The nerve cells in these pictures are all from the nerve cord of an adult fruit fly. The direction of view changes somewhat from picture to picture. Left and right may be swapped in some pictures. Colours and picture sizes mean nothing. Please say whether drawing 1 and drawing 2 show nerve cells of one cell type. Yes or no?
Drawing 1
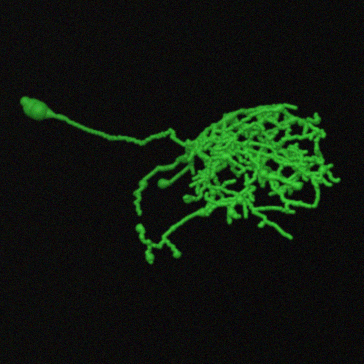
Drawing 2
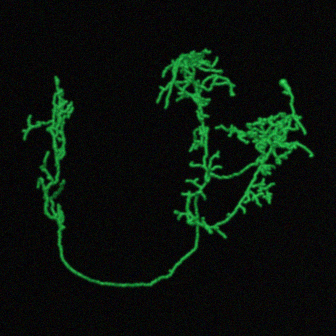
no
